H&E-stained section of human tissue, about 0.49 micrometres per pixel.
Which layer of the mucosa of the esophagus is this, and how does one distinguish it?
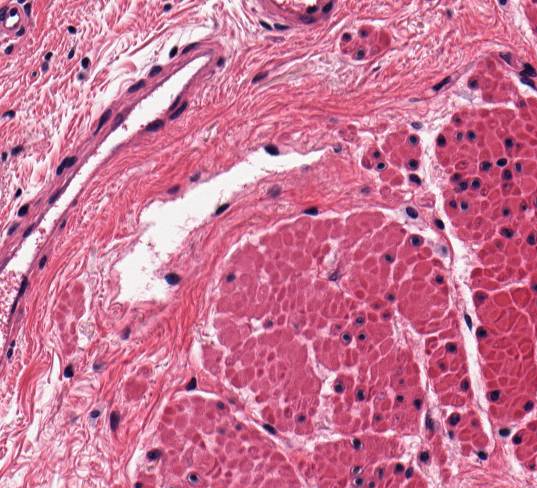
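Smooth muscle, cut across, fills the right and lower field; fibrous connective tissue fills the upper left. Each bundle holds small, closely packed, polygonal pink profiles, mostly without a nucleus in this plane, and thin, pale connective tissue strands separate the bundles.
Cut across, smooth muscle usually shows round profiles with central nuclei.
The nuclei seen here are round and lie centrally.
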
